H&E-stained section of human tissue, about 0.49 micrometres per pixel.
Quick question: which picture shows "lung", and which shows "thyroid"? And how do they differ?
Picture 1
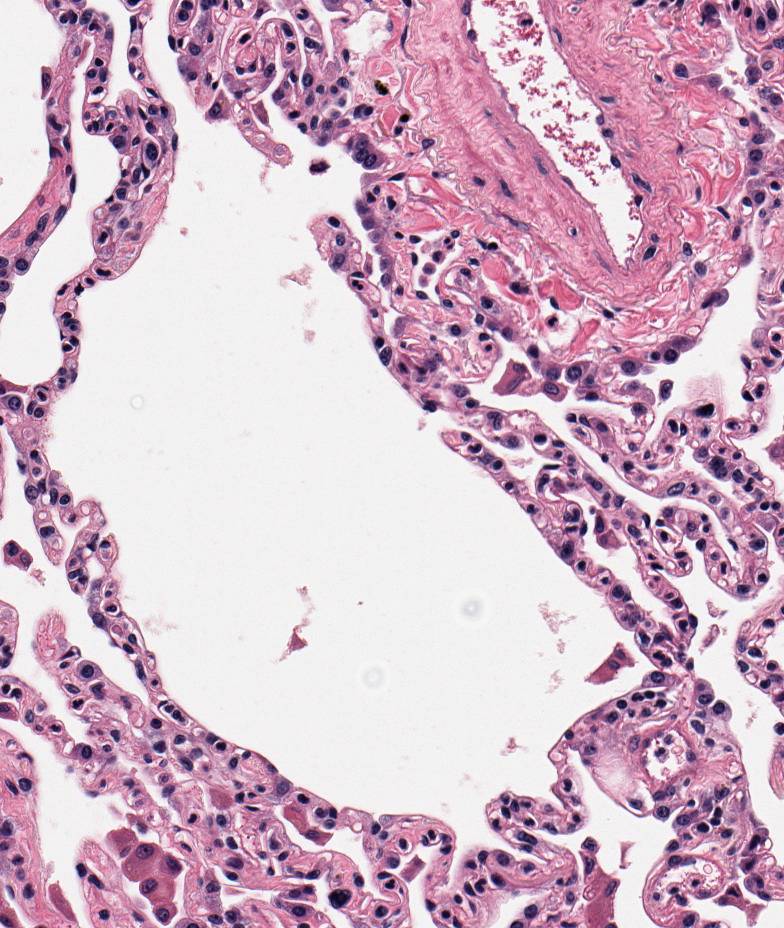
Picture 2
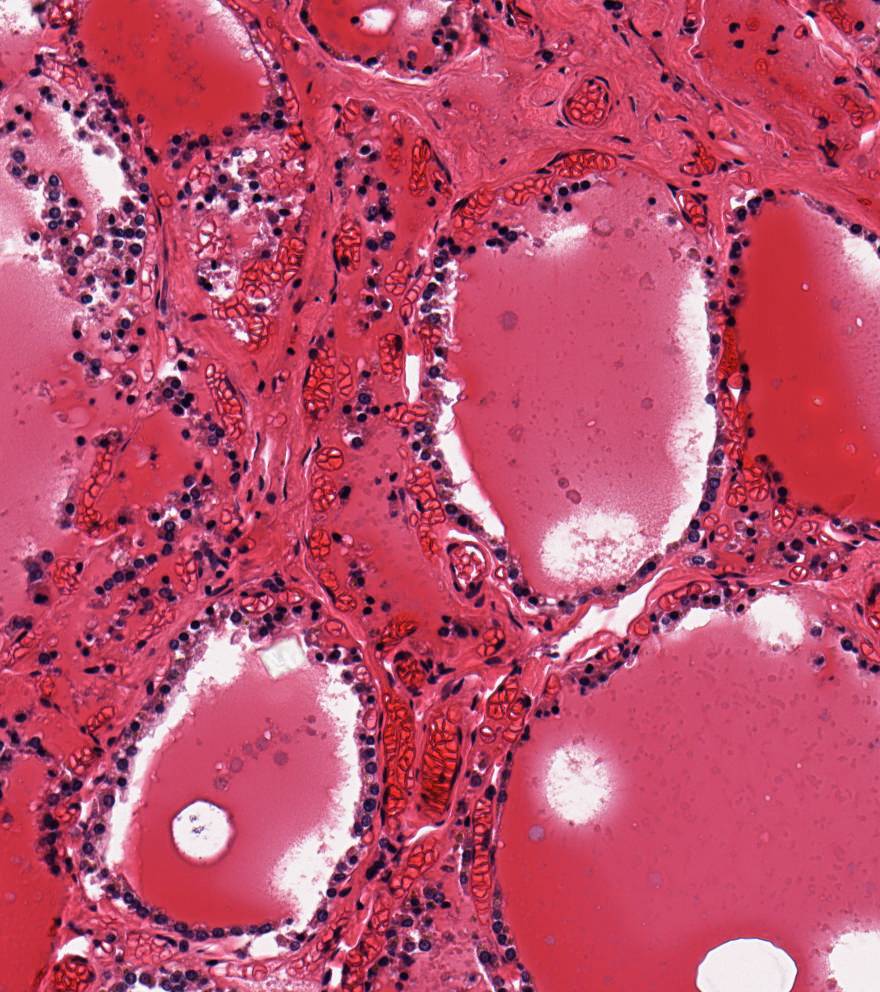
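Take picture 1 first: that's the lung. Picture 2 is the thyroid. In the lung, thin branching partitions, mostly only a few cells across, outline open spaces, the largest in the centre-left. In the thyroid, large rounded follicles full of homogeneous pink material take up most of the field, the biggest at right and below. A single layer of flattened to low cuboidal cells with small, round, dark purple nuclei lines each one. Between the follicles, many small vessels are packed with red blood cells, most crowded in the centre and left.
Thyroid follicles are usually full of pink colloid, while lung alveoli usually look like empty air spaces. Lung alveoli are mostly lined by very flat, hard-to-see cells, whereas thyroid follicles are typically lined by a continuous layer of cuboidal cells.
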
